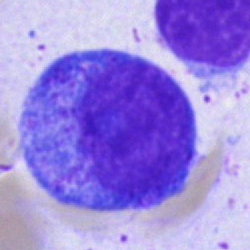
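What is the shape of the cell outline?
The outline is round and smooth.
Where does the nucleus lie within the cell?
It sits off-centre, toward the right side.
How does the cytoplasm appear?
It stains blue, with fine purple granules scattered through it.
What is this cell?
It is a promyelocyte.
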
